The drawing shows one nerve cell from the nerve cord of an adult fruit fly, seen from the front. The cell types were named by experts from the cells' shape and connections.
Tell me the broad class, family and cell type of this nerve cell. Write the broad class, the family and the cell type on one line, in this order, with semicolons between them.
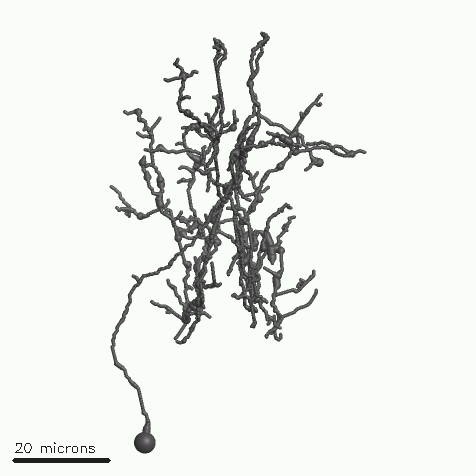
nerve-cord intrinsic neuron; hemilineage 05B; IN05B075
